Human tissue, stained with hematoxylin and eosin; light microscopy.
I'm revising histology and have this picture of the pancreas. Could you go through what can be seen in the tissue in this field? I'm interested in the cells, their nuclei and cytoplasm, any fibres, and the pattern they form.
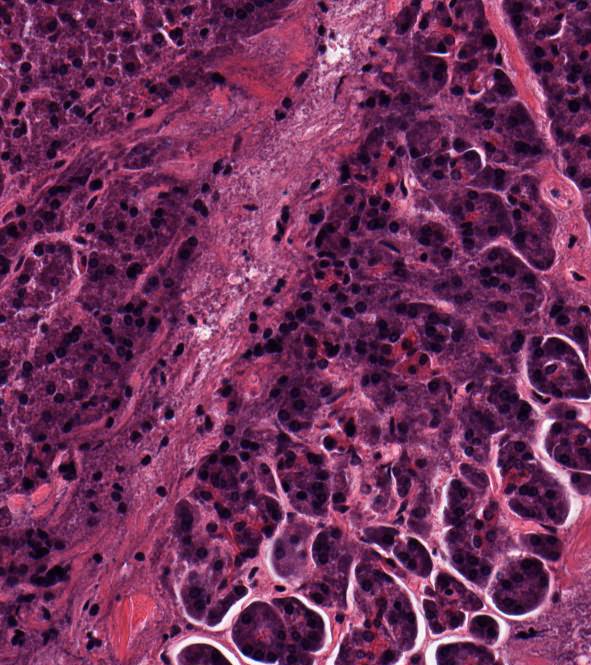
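Running diagonally from the top centre toward the lower left is a band of loose, pale pink fibrillar stroma. The nuclei are round, dark-staining and fairly uniform in size. Just right of centre, red blood cells are scattered among the nests. The nests form no gland lumens.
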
